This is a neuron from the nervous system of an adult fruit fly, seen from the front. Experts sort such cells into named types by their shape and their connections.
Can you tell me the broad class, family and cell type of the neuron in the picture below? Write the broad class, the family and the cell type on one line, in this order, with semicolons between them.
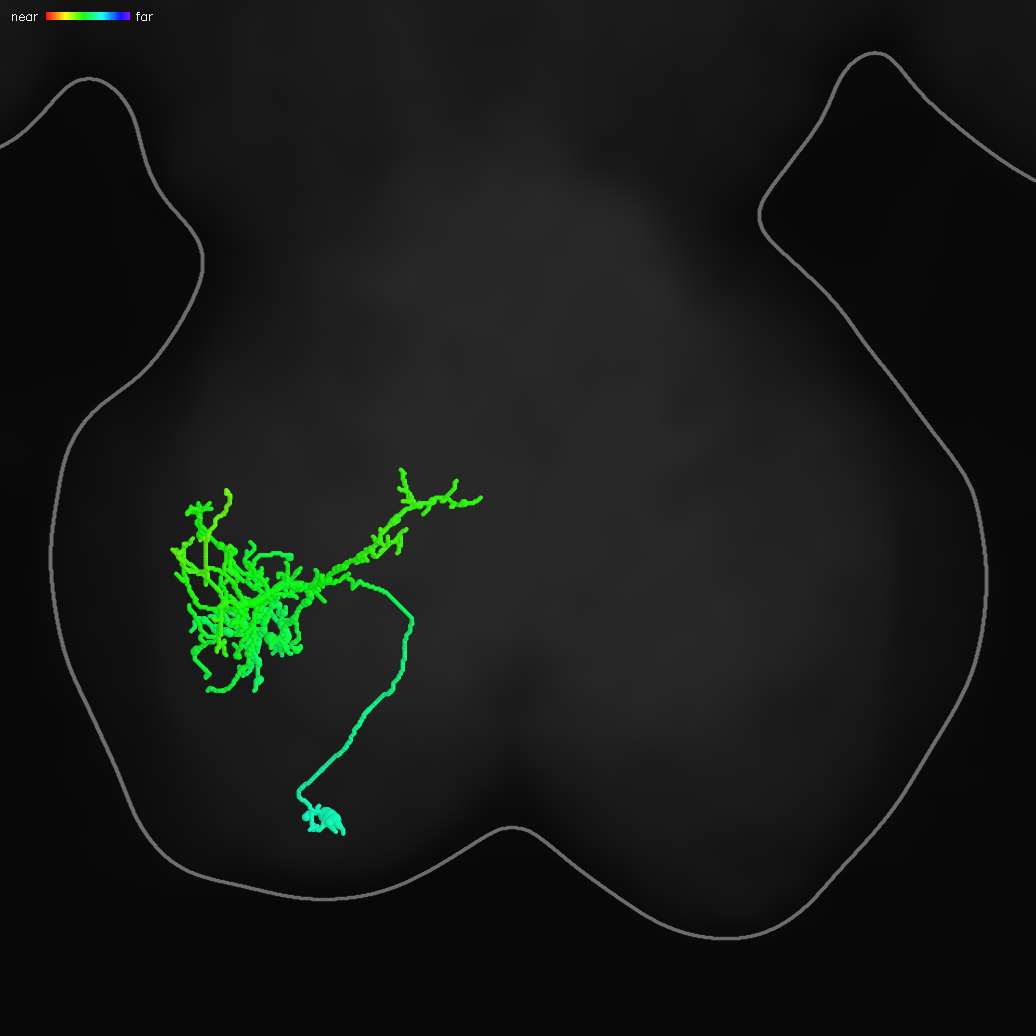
nerve-cord intrinsic neuron; hemilineage 21A; IN21A049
